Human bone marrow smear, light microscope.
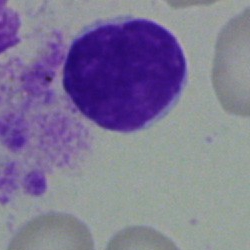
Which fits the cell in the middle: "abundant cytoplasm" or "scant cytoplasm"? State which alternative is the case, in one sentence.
Scant cytoplasm surrounds the nucleus of this cell.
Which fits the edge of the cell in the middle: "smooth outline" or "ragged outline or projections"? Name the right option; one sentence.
Smooth rather than rough is the outline of this cell.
